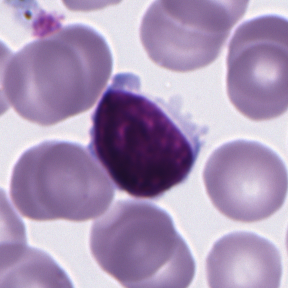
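Typical lymphocyte, the nucleated cell at the centre of a stained peripheral blood smear. Its cytoplasm is scant and pale blue-grey, showing mostly along the upper and right sides of the nucleus. On the right, the border of this typical lymphocyte turns ragged, with fine irregular projections. No vacuoles are seen in the cytoplasm.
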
